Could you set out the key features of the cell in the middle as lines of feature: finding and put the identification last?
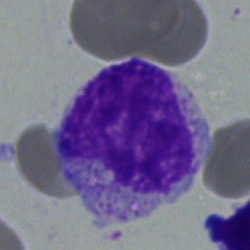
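Nucleus: fills most of the cell
Cytoplasm rim: moderate, mainly below the nucleus
Chromatin: deep purple, finely textured, some paler patches
Cytoplasm colour: pale greyish-blue
Granules: fine, purple, scattered below the nucleus
Name: myelocyte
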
